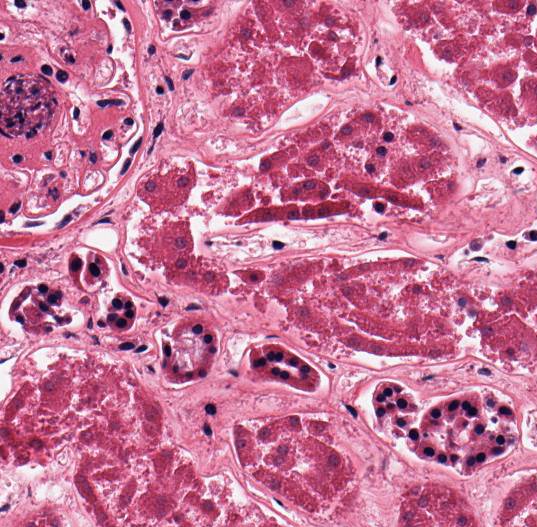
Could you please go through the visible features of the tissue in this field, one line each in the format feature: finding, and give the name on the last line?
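Glomerulus: part of a capillary tuft in its capsule, top left corner
Tubules: large, occupying most of the field
Cytoplasm: abundant, coarsely granular, deeply eosinophilic
Cell outlines: indistinct
Lumens: filled and broken up by granular material
Fat cells: none
Name: renal cortex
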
